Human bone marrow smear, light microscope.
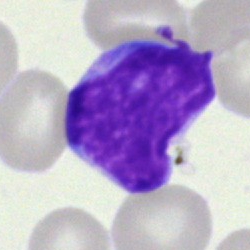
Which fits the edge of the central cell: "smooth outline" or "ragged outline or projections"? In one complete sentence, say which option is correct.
The cell is bounded by a rough outline.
